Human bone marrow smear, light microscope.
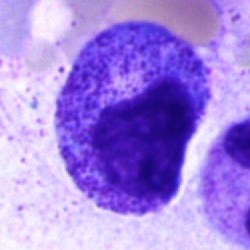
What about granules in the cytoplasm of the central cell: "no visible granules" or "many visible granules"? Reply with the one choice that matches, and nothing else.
Many visible granules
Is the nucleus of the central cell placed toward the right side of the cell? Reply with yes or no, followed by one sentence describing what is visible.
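Yes. The nucleus lies off-centre, towards the lower right of the cell.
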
